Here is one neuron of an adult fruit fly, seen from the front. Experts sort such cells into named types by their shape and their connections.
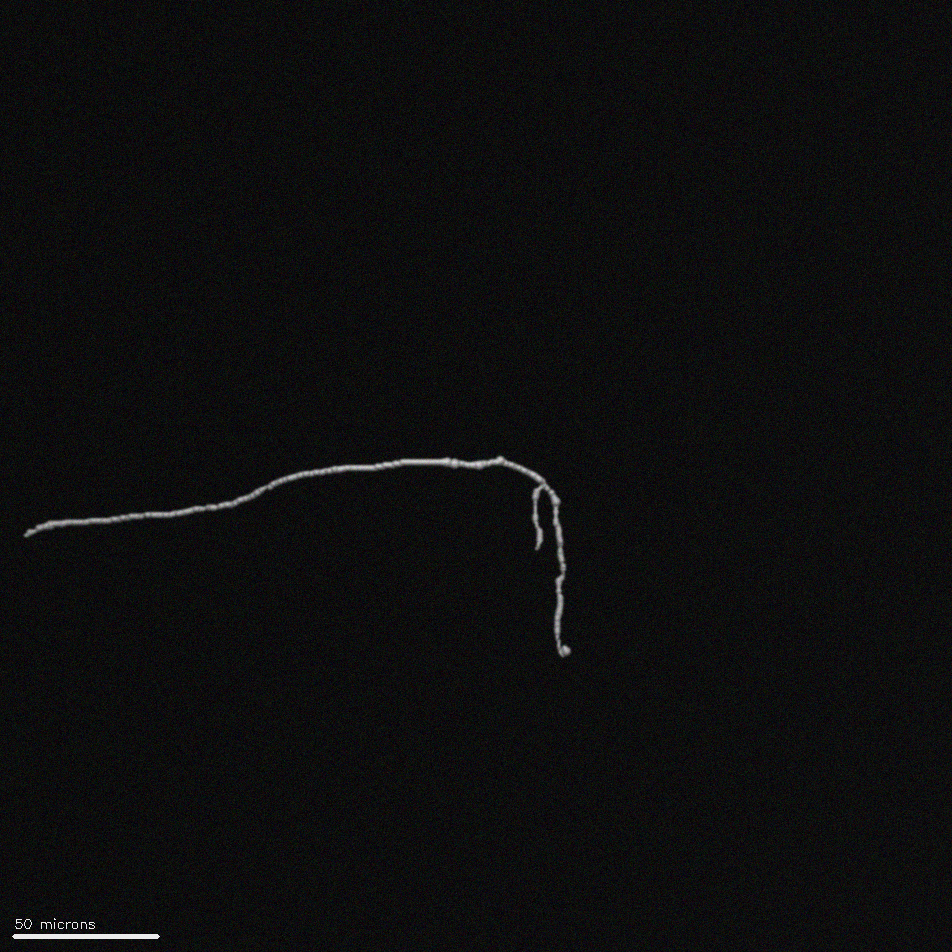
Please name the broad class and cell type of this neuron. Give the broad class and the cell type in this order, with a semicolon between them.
photoreceptor or other optic-lobe sensory neuron; HBeyelet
